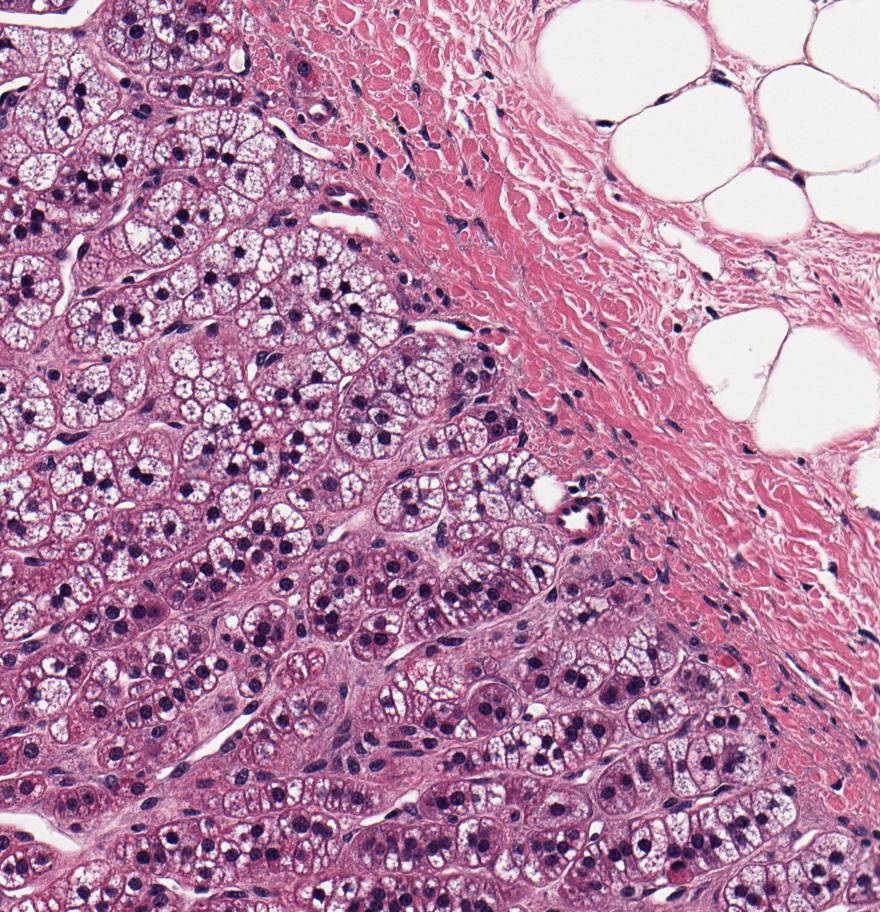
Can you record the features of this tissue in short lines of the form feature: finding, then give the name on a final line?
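Arrangement: sheets of epithelial cells across the left and lower field
Connective tissue: a dense band running diagonally across the upper right
Cytoplasm: mostly pale, finely vacuolated, foamy
Nuclei: a single small, round, dark one in each cell
Lower middle: some cells pinker and more compact than the foamy cells around them
Name: adrenal gland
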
